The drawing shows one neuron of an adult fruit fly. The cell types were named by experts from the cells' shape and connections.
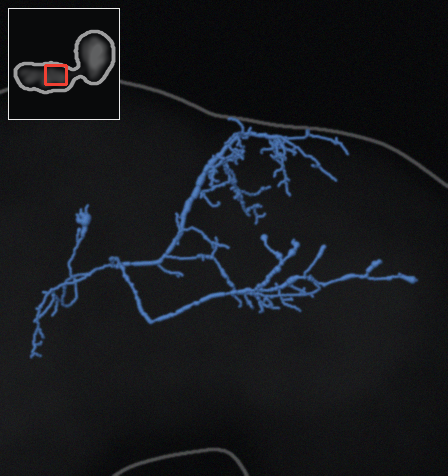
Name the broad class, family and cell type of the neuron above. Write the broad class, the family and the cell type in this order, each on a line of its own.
nerve-cord intrinsic neuron
hemilineage 08B
IN08B037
